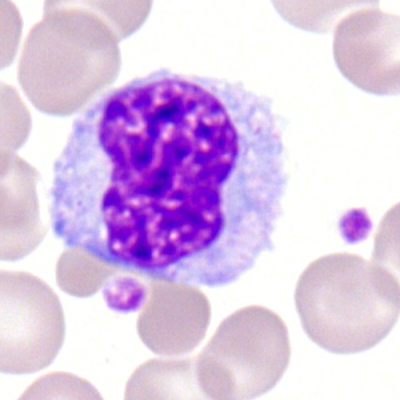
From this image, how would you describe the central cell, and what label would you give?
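The cell is roughly round, with a faintly ragged, fuzzy edge. Its nucleus is pinched in at the middle, giving a waisted shape, and shows no nucleoli. The cytoplasm holds only fine, dust-like pinkish granules. The cell is a monocyte.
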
